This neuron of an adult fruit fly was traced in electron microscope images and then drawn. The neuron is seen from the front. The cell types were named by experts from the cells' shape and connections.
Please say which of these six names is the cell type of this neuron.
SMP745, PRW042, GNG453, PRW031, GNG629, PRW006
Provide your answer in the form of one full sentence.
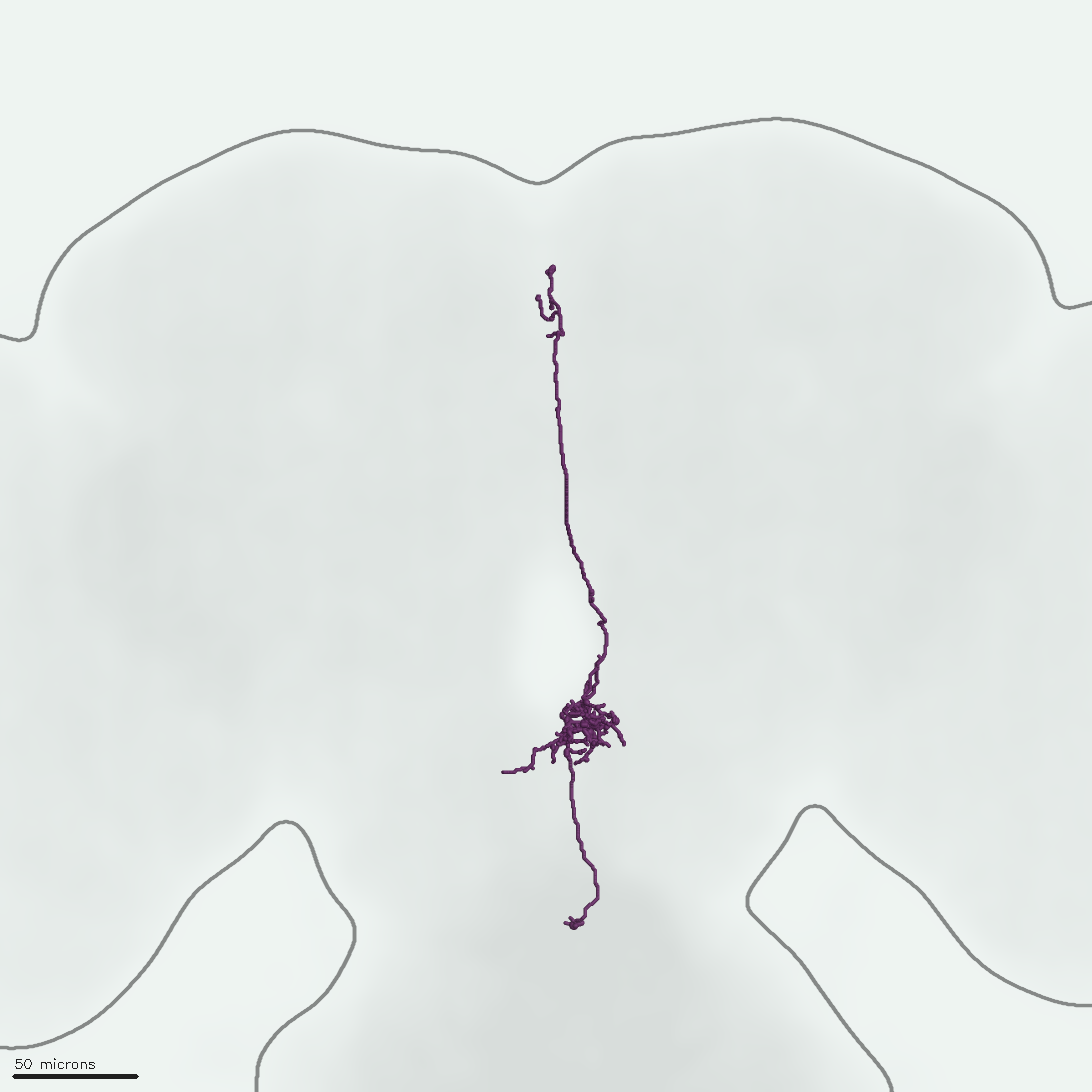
This neuron is of the type PRW042.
